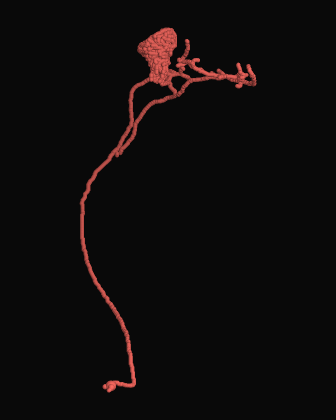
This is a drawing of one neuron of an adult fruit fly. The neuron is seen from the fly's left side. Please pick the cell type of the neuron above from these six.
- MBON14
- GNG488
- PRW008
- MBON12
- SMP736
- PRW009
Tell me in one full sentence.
The type assigned to this neuron is MBON14.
